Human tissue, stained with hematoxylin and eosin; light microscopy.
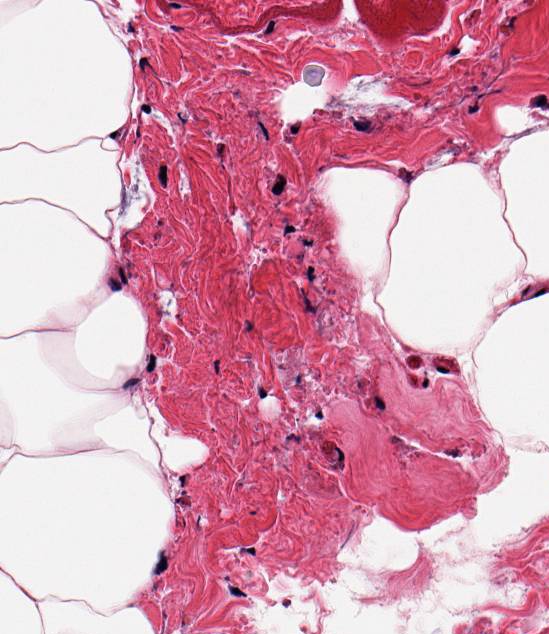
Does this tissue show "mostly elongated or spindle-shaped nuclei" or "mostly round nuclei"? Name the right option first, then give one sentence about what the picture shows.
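Mostly elongated or spindle-shaped nuclei. The nuclei scattered through the collagen are small, dark and mostly elongated.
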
